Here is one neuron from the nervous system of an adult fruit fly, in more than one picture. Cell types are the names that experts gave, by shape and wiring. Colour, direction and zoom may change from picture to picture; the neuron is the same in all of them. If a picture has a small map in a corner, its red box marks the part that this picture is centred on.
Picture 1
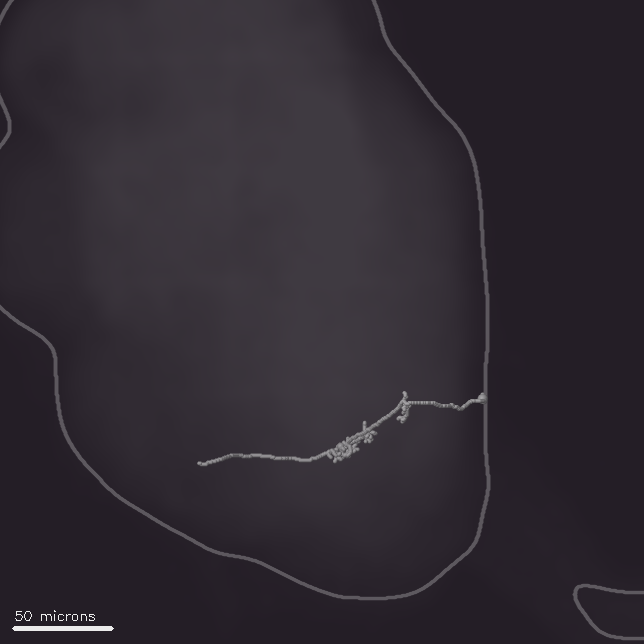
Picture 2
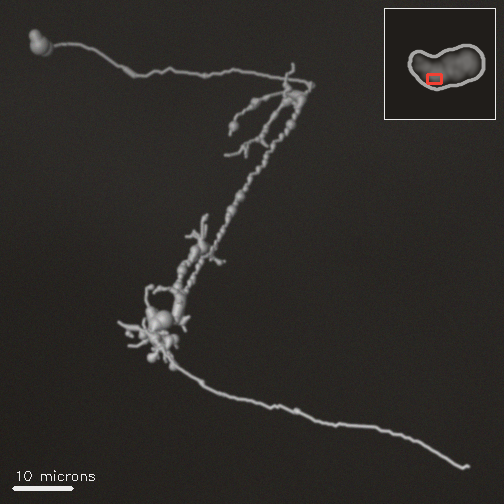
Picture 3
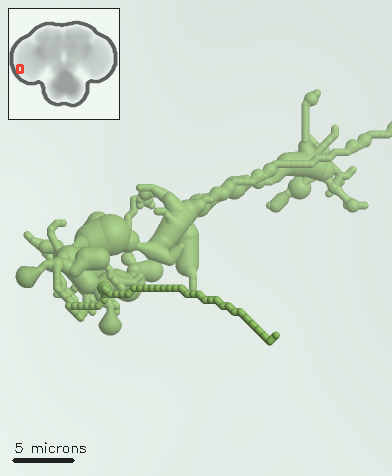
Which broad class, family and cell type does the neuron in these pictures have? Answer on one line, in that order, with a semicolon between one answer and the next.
optic-lobe intrinsic neuron; C; C3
